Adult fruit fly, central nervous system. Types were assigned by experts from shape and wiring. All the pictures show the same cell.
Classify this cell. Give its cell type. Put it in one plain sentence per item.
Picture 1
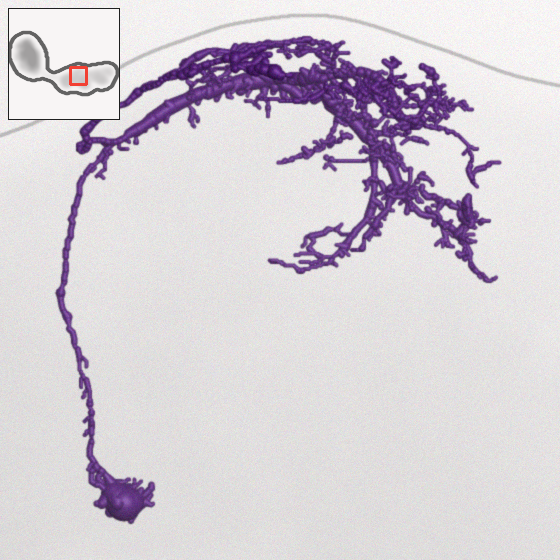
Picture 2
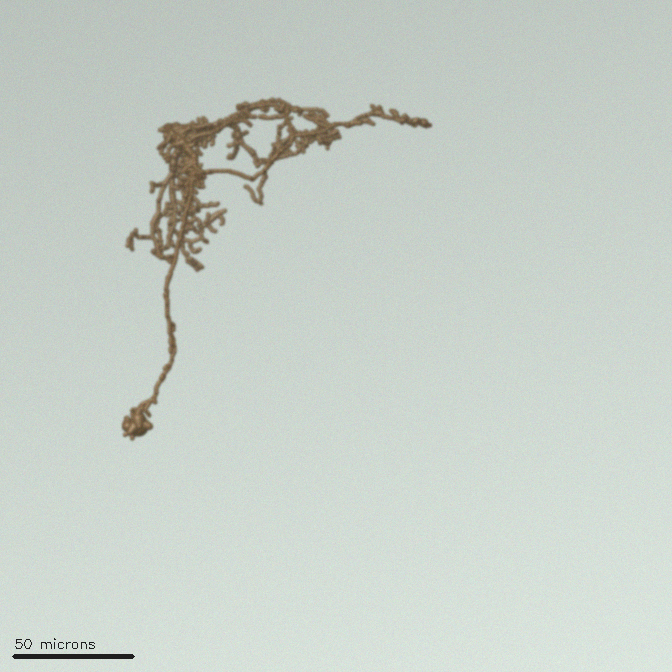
The cell type is IN03B001.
